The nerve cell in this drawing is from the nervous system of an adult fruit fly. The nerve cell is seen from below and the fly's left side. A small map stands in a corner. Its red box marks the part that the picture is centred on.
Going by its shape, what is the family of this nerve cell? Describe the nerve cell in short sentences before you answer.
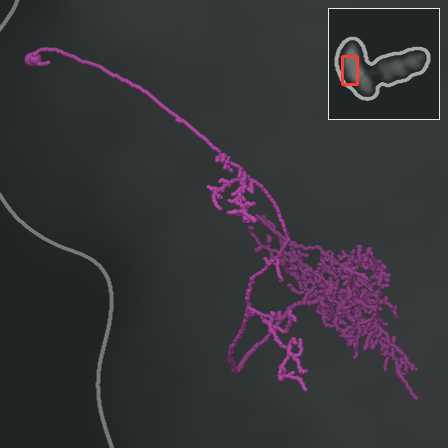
It lies in the brain. The cell body can be seen at the upper left of the picture. Dozens of branch ends can be seen. It is a central-brain intrinsic neuron. The family is hemilineage CREa1_ventral.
